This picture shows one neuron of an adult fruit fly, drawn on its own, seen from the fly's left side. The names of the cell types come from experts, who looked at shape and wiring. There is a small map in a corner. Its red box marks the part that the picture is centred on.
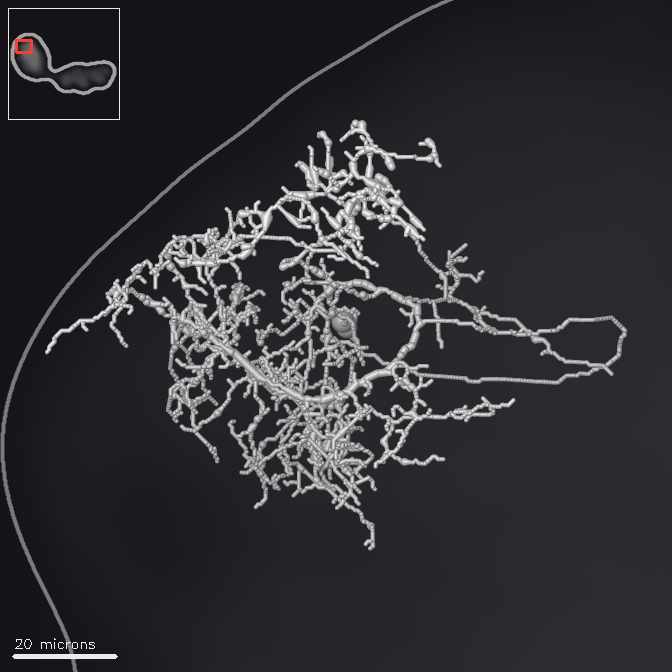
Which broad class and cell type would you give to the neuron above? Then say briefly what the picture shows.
It is a central-brain intrinsic neuron. Its cell type is AOTU103m. By the scale bar it is about 110 microns wide in this view. More than a hundred branch ends can be seen.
